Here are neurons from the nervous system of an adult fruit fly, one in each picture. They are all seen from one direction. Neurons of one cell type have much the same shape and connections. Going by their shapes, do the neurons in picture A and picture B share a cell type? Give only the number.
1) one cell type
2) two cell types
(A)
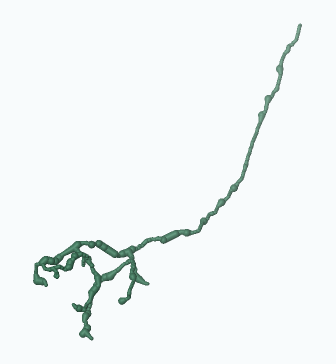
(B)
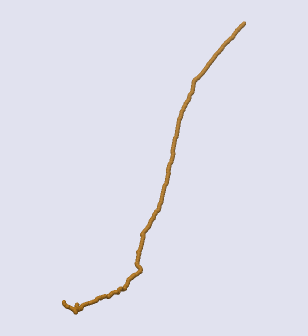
2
